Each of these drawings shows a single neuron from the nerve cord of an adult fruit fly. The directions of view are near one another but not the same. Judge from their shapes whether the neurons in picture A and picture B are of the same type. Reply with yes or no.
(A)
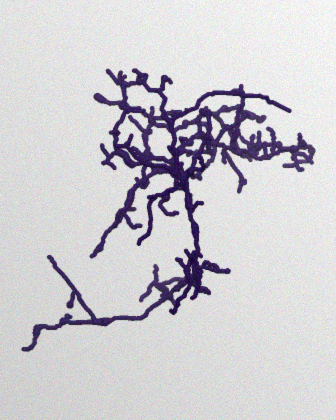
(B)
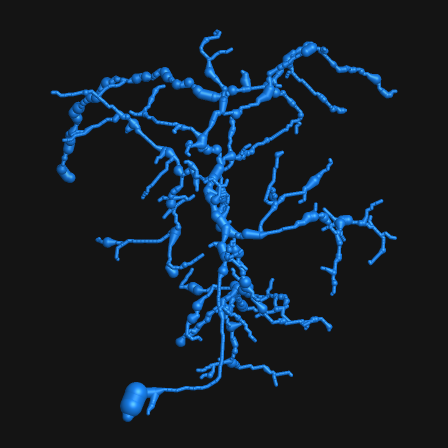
yes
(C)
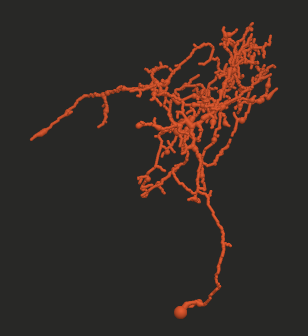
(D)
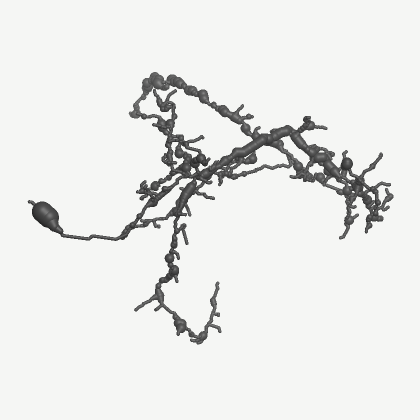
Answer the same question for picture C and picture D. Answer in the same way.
no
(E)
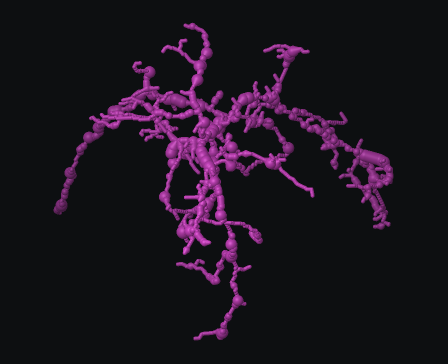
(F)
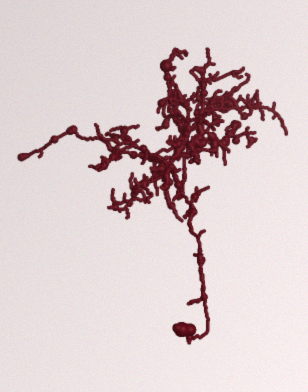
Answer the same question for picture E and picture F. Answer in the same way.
no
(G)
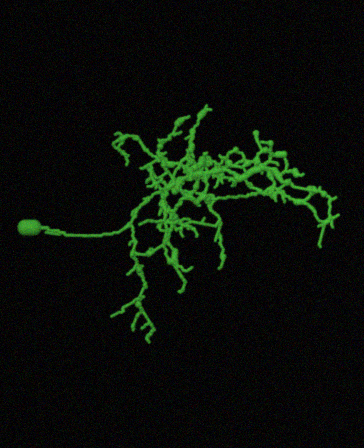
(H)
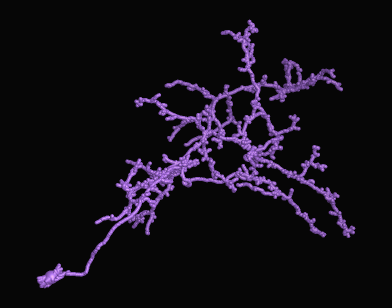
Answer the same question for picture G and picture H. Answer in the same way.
no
